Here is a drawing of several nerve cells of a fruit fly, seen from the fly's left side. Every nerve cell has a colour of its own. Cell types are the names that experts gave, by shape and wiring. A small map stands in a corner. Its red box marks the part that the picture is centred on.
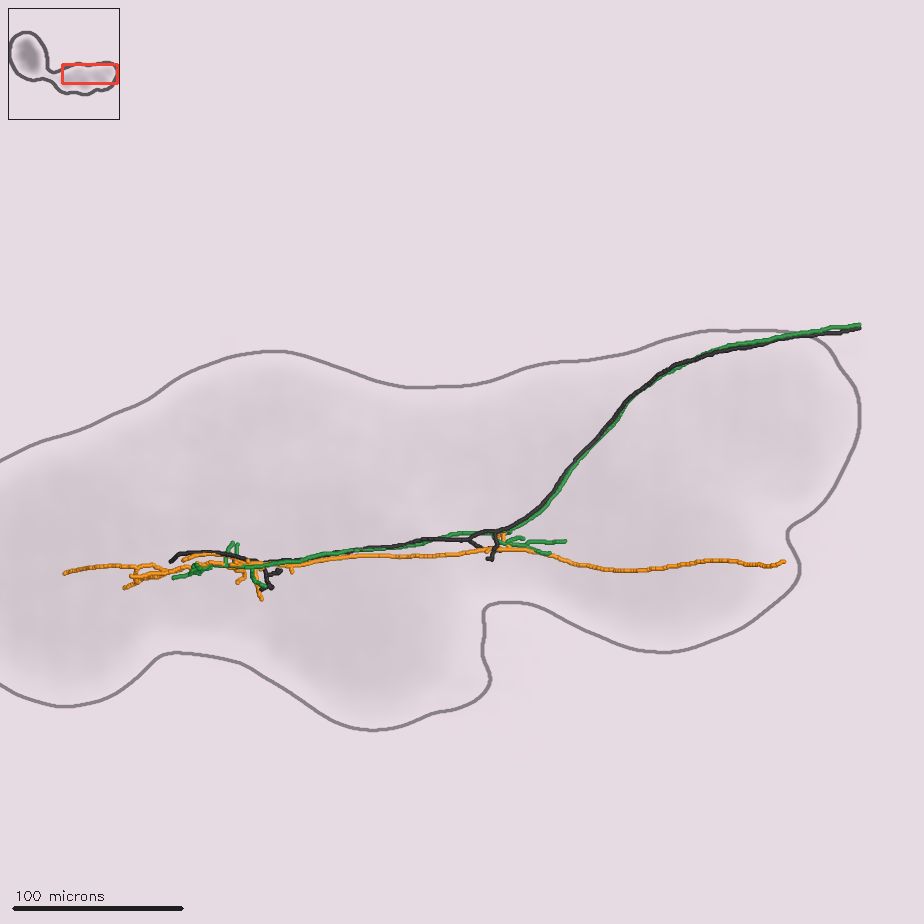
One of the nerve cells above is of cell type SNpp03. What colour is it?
green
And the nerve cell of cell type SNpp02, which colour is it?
black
